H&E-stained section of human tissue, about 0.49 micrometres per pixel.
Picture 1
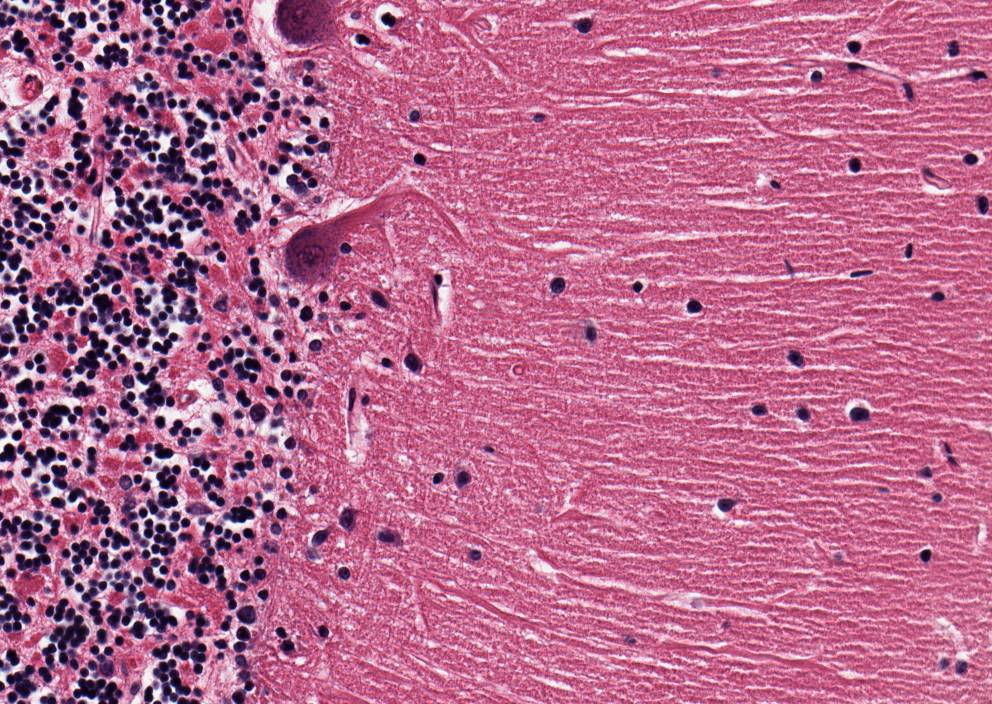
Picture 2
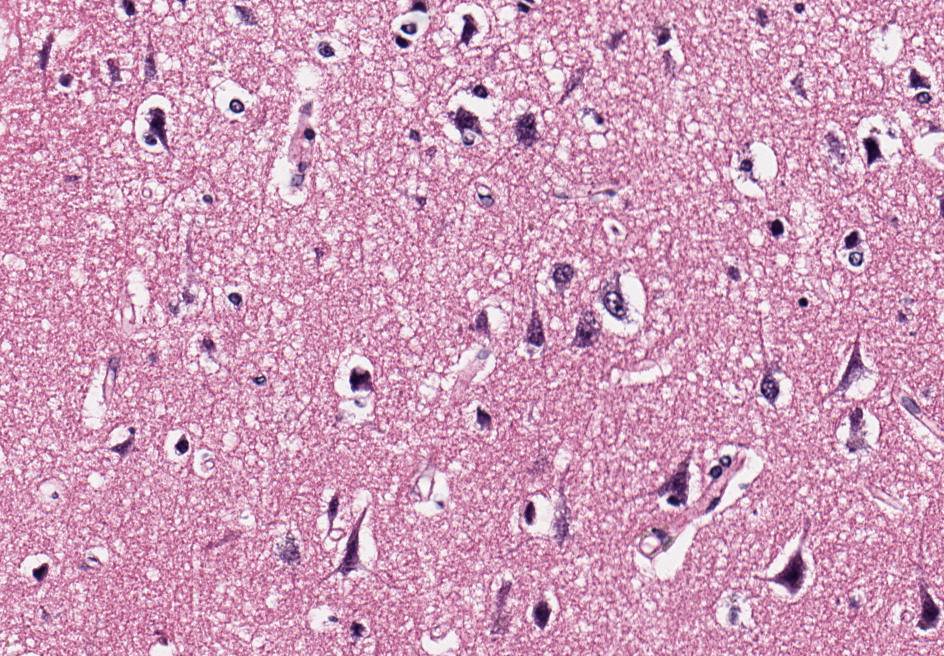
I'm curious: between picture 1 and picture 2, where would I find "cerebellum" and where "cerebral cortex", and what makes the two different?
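Picture 1 is the cerebellum and picture 2 is the cerebral cortex. In picture 1, the left zone is packed with small round dark-staining nuclei with scant cytoplasm, and small pink islands free of nuclei lie scattered among them. The pale zone is a finely fibrillar pink neuropil with faint, roughly horizontal streaks and only scattered, widely spaced small dark nuclei.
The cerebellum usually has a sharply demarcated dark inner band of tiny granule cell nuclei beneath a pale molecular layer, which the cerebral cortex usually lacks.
In picture 2, cells lie scattered singly throughout a continuous pink fibrillary background that is finely vacuolated and sponge-like, with no glands, tubules or epithelium. Neurons with triangular, pyramidal-shaped cell bodies are scattered across it, among small round dark nuclei with little visible cytoplasm, consistent with glial cells.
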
